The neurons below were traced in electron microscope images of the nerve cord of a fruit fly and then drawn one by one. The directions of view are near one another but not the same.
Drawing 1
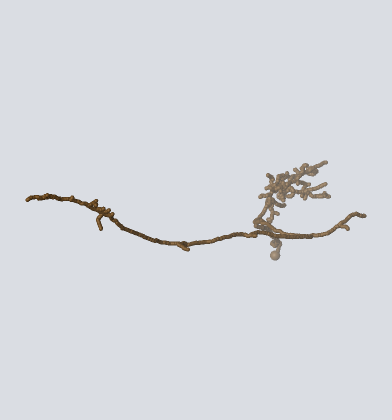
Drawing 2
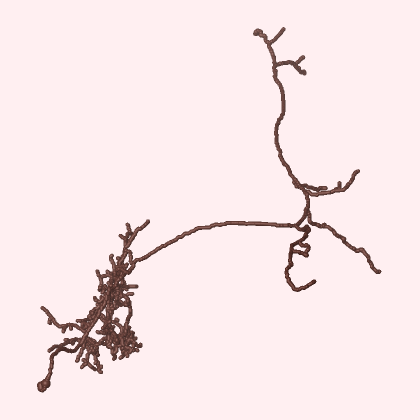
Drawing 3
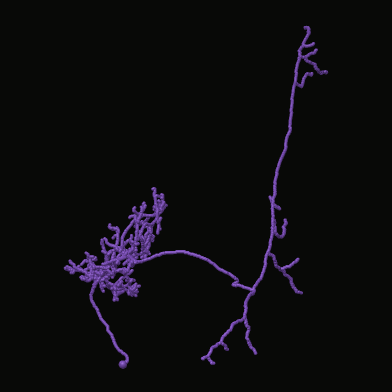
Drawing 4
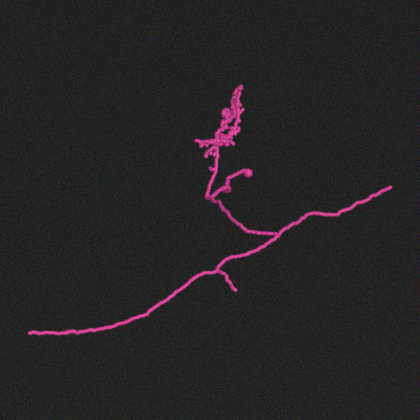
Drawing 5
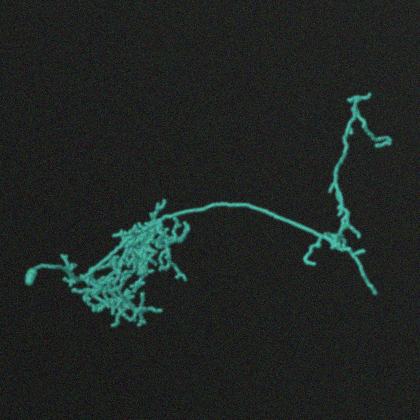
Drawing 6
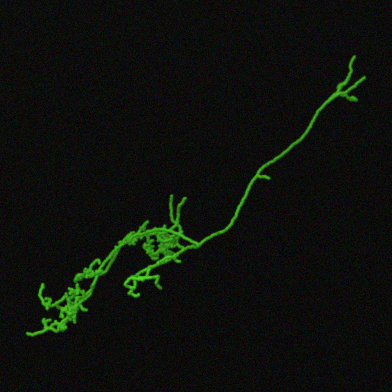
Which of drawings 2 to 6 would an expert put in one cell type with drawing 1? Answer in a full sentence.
Drawing 4 is of the same cell type.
